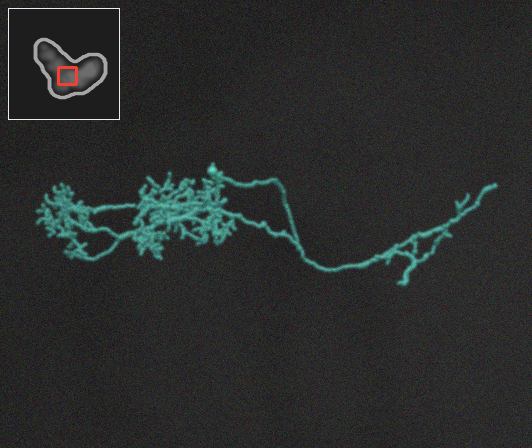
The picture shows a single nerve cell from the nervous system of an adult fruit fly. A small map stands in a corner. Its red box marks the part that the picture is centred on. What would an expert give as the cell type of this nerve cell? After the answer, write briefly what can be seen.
It is of cell type LPLC1. It is a visual projection neuron. Its cell body lies in the middle of the picture. Dozens of branch ends can be seen.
